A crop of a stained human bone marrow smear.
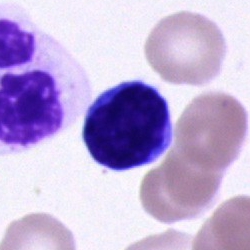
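Lymphocyte, the central cell in a stained human bone marrow smear. The cytoplasm forms only a very thin rim around the nucleus, and this rim is deep blue. No granules are present in the cytoplasm, and no nucleolus can be seen in the nucleus.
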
